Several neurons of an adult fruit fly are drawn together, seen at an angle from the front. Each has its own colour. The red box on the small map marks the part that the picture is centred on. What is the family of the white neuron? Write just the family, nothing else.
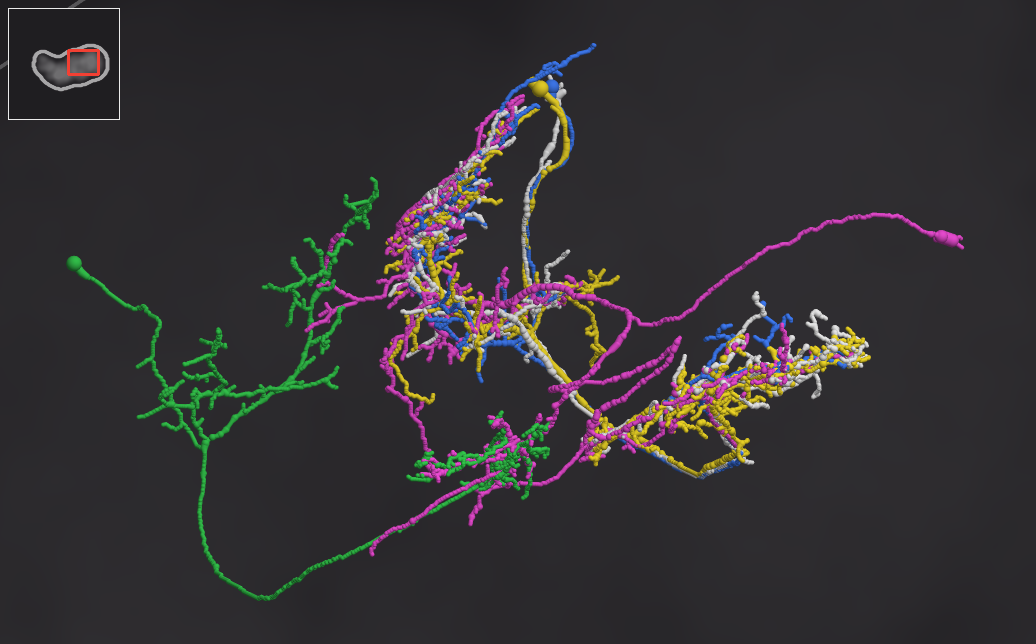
hemilineage PSp1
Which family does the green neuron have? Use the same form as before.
hemilineage PSp1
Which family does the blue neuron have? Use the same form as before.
hemilineage PSp1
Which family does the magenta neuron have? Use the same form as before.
hemilineage WEDd1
